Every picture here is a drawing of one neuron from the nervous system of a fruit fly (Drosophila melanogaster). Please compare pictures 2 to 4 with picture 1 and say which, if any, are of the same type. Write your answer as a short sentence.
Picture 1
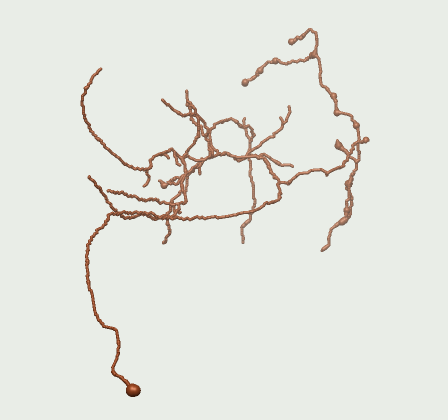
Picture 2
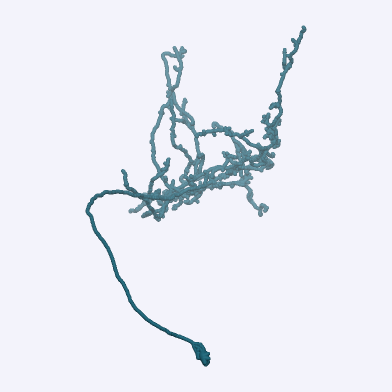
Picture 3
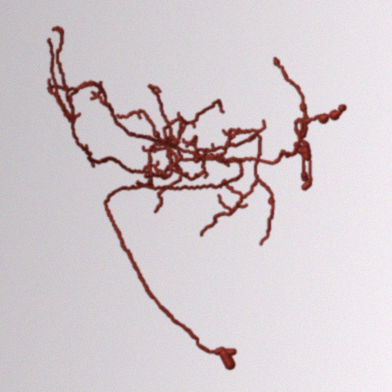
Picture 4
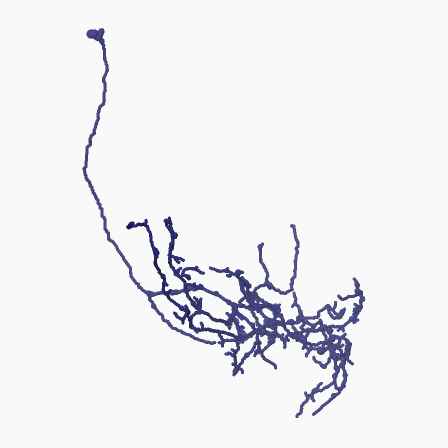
Picture 3 is of the same cell type.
